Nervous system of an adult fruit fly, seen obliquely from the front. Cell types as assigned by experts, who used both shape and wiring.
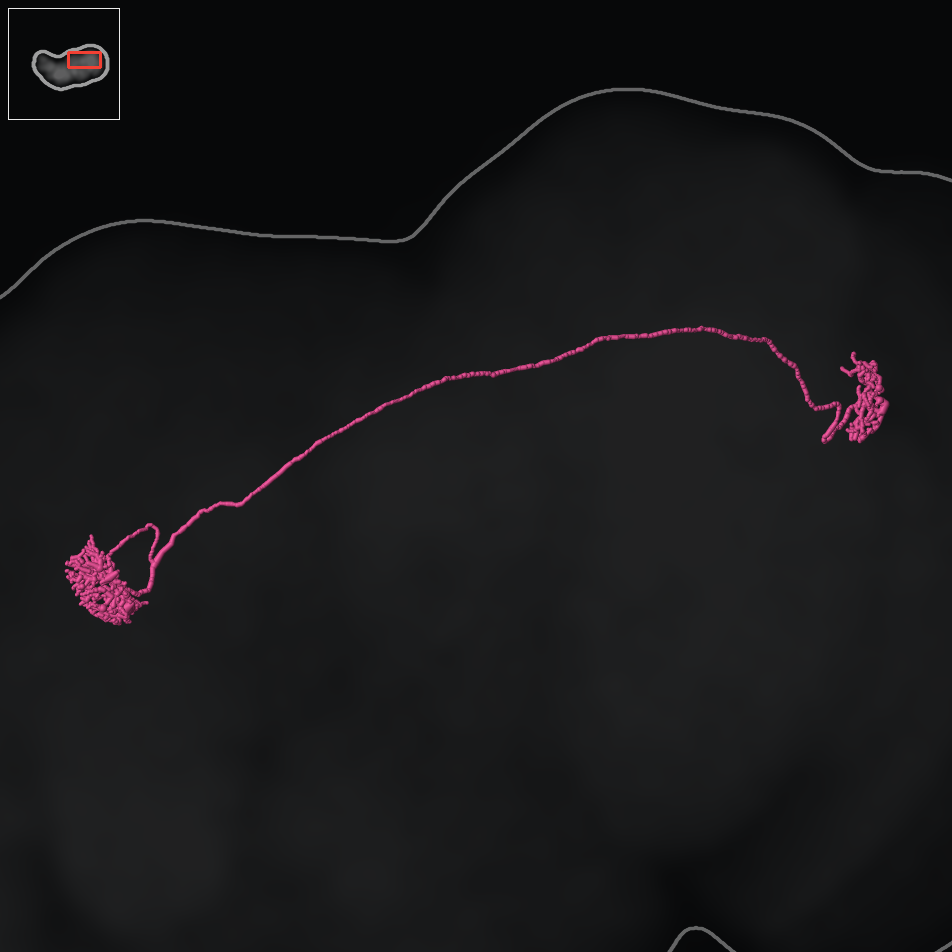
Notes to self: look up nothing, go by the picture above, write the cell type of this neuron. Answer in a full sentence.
The cell type is TuTuB_a.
